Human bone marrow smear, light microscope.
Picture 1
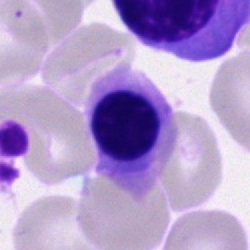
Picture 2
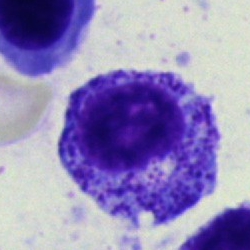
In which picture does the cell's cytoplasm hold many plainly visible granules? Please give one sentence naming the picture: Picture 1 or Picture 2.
Picture 2 has the cell with many visible granules in its cytoplasm.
